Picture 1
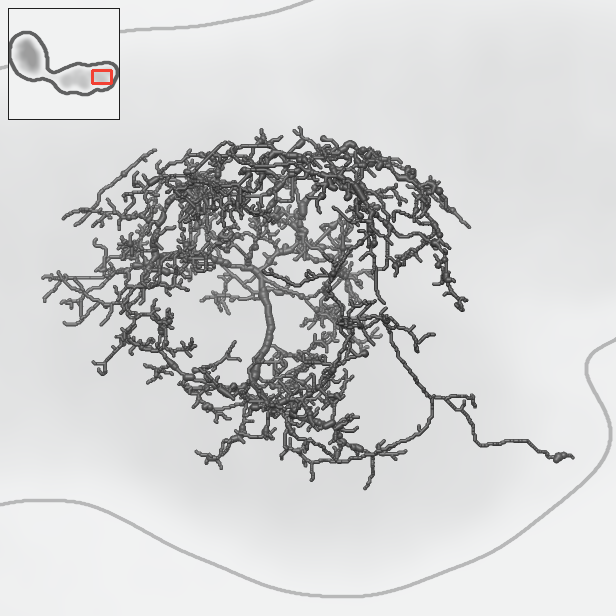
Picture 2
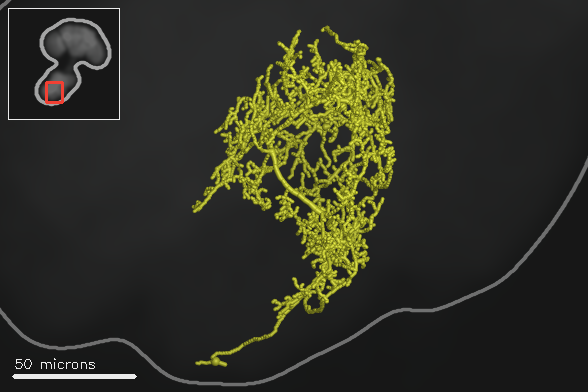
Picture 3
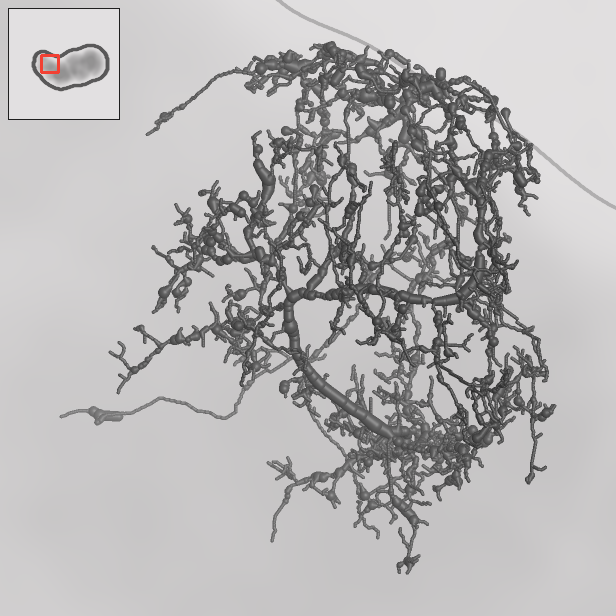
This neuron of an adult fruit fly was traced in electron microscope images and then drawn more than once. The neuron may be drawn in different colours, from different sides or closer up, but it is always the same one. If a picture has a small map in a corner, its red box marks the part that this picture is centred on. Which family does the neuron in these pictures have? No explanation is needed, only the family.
hemilineage 03A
